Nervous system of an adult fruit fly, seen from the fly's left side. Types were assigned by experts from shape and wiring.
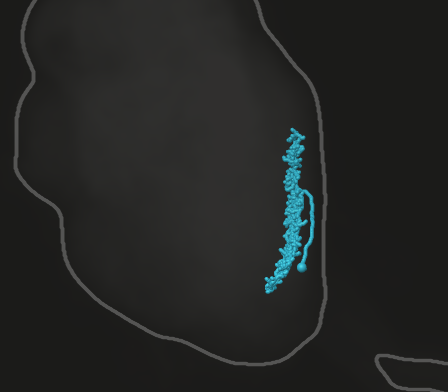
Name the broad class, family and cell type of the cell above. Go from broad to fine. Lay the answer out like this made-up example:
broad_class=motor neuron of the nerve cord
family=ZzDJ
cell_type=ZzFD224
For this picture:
broad_class=optic-lobe intrinsic neuron
family=LPi
cell_type=LPi2c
